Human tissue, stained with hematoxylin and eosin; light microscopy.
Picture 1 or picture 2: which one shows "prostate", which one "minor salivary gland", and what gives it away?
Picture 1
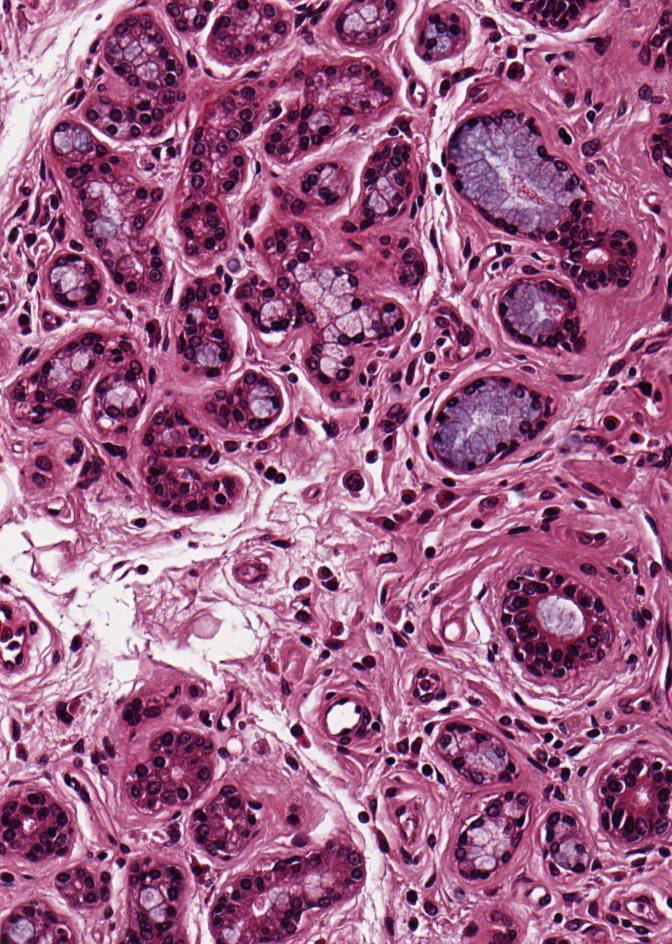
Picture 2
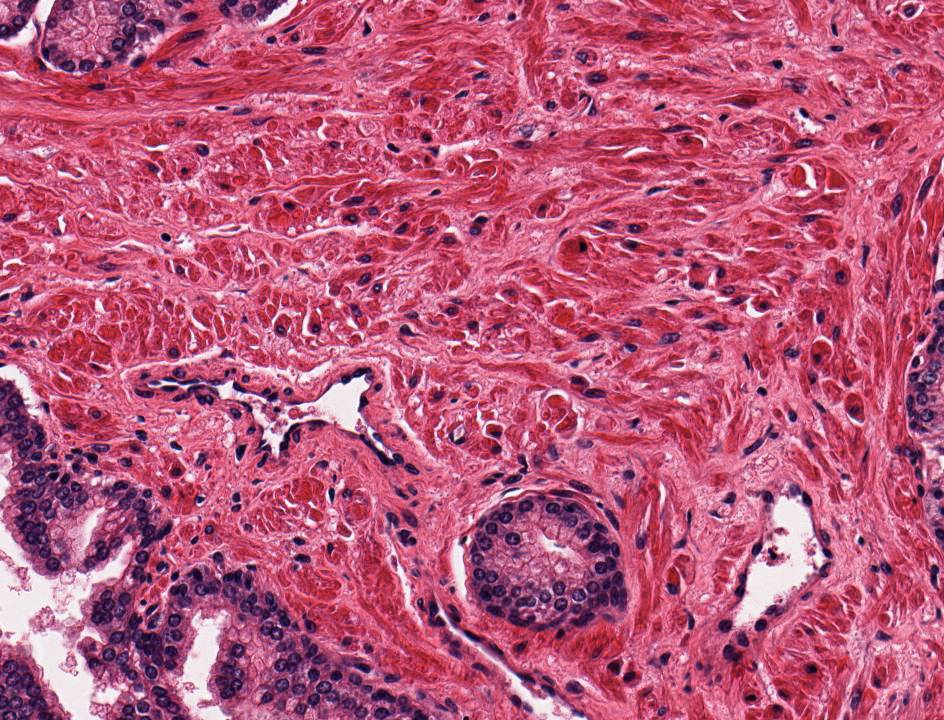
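Of the two, picture 1 is minor salivary gland and picture 2 is prostate. The minor salivary gland fills the field with small rounded glandular units in clusters, separated by bands of pink connective tissue that is mostly dense collagen with scattered spindle-shaped nuclei. Many of its units hold cells with pale bluish-grey, foamy cytoplasm and flattened nuclei pressed against the cell base; the largest and most purely mucous units are in the upper right. In the prostate, the stroma consists of smooth muscle bundles interlacing in varying directions.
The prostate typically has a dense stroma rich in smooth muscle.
A small round prostate gland at the lower centre has a narrow, slit-like central lumen. No fat cells appear anywhere in the prostate.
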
